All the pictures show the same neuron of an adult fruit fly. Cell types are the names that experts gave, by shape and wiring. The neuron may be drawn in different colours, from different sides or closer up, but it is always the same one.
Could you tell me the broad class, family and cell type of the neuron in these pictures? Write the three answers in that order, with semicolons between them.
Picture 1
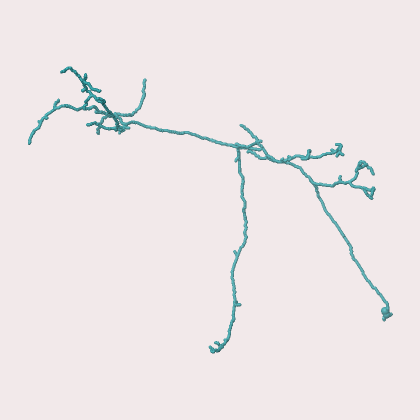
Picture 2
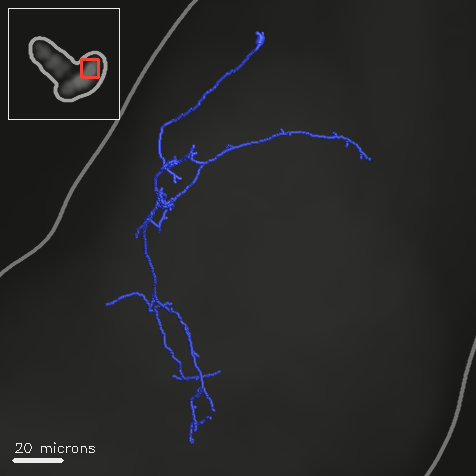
central-brain intrinsic neuron; hemilineage DL2_dorsal; SMP270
